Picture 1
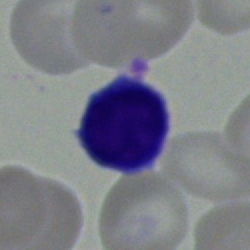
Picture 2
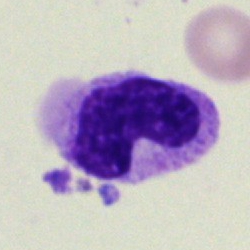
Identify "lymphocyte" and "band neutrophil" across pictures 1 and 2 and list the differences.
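Picture 1 shows the lymphocyte and picture 2 the band neutrophil. The lymphocyte's outline is somewhat angular rather than smoothly round, whereas the band neutrophil's is roughly oval and wider than it is tall. In the lymphocyte the nucleus fills almost the whole cell; in the band neutrophil, lilac-purple cytoplasm surrounds the nucleus in a moderate rim.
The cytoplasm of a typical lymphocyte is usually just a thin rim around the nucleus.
The band neutrophil's nucleus is kidney-shaped, with a deep notch that opens downward.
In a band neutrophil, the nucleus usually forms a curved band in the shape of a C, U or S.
The chromatin differs too: dense and deep purple-blue in the lymphocyte, dark purple and coarsely clumped in the band neutrophil.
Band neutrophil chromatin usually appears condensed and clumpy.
Neither cell shows a nucleolus.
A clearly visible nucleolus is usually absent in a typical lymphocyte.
The lymphocyte shows no granules and no vacuoles. A small cluster of purple fragments lies just below and to the left of the band neutrophil.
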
